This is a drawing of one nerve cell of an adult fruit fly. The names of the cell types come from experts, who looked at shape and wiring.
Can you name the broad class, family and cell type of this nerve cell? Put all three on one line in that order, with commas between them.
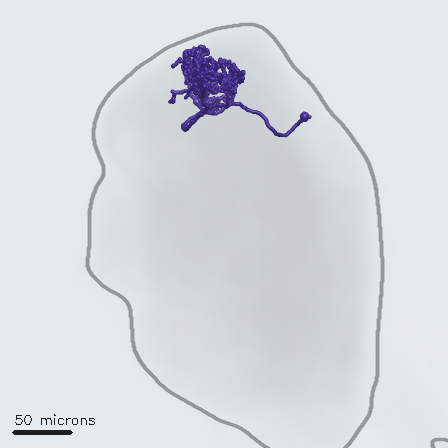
central-brain intrinsic neuron, hemilineage DM4_dorsal, SIP088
